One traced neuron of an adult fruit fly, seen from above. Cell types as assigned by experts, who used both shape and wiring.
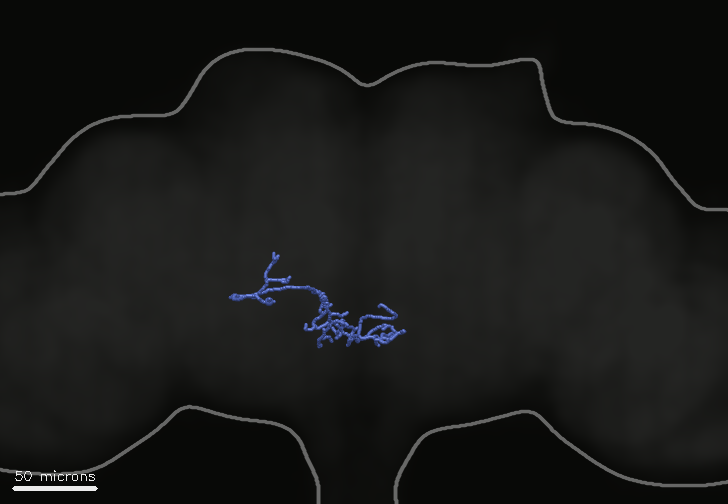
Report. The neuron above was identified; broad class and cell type: central-brain intrinsic neuron; ATL024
